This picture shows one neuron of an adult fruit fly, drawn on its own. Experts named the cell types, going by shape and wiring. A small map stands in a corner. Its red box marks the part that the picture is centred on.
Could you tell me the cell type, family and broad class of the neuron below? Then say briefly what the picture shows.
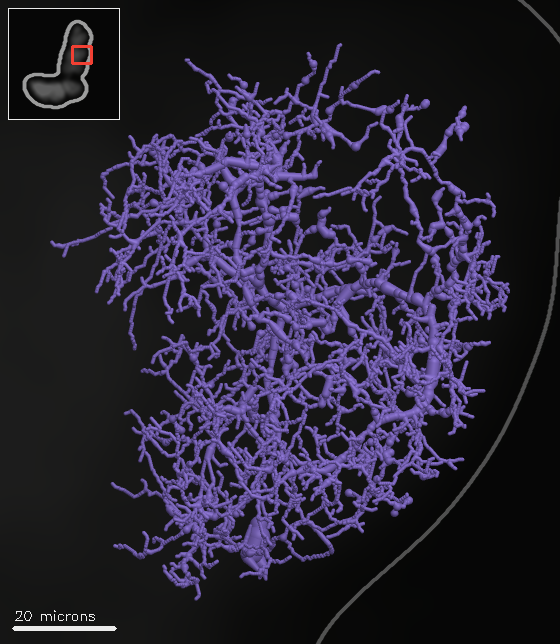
It is of cell type IN08A007. Its family is hemilineage 08A. This is a nerve-cord intrinsic neuron. From top to bottom in the picture it spans about 110 microns. The picture shows more than a hundred branch ends.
